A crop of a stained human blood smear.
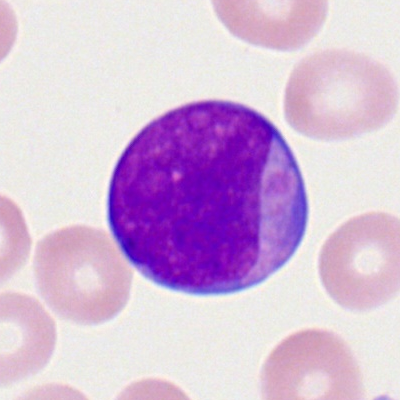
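Myeloblast at the centre of a stained blood smear. See how its chromatin is dark purple, dotted with small paler specks. Follow the cytoplasm outward: pale lavender, it deepens to blue at the cell edge. You will find no vacuoles in it, and no projections on the cell surface.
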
